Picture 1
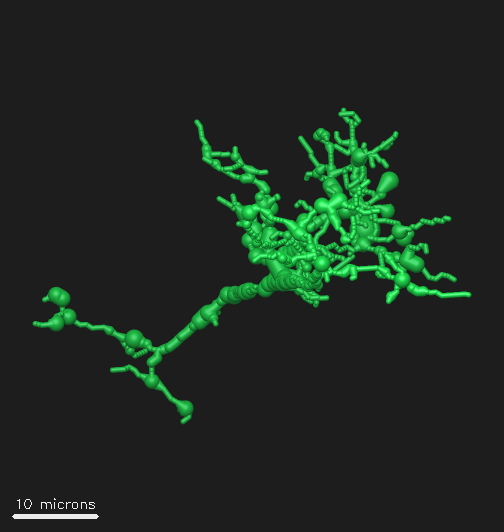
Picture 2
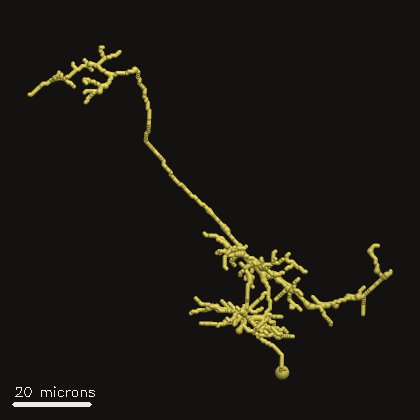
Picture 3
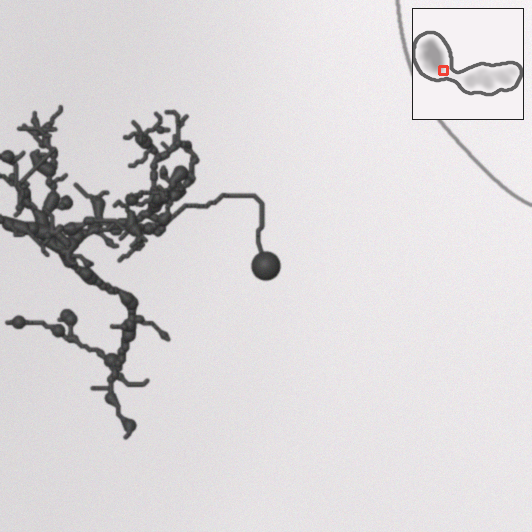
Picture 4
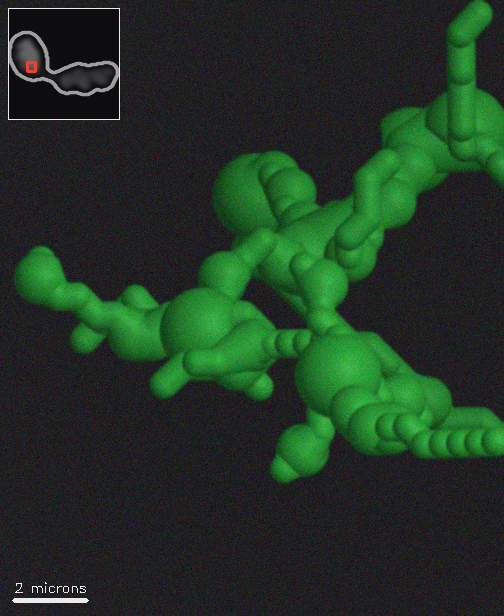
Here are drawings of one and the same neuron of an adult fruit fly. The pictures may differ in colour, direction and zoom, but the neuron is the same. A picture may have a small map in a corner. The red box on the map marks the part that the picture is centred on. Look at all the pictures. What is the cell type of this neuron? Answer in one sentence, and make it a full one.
The cell type designation of this neuron is Y12.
